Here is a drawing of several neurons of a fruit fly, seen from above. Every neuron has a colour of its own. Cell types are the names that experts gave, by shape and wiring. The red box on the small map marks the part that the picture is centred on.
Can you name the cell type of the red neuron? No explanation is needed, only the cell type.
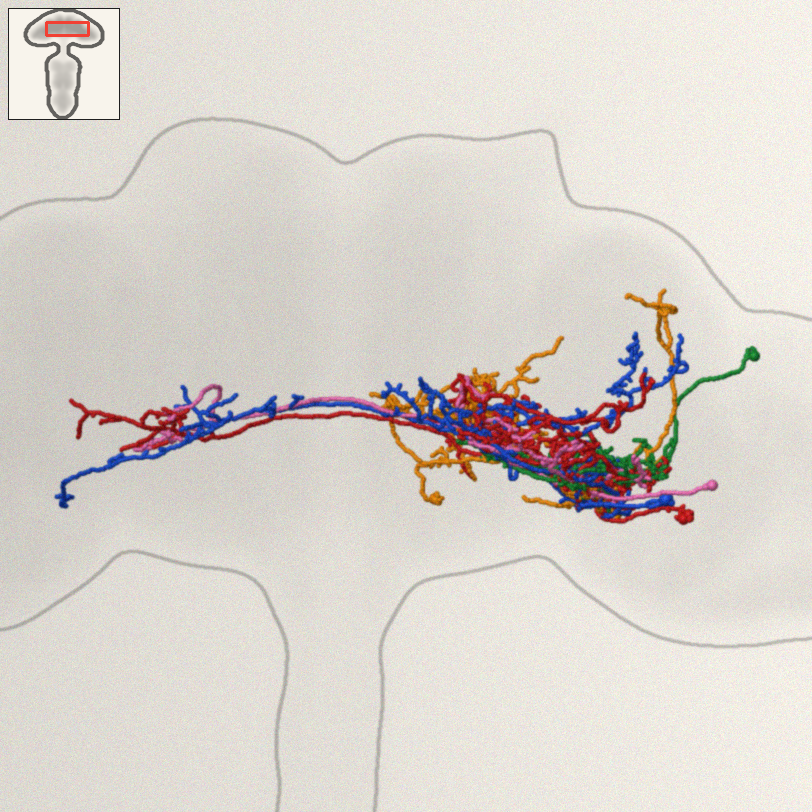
LHPV6m1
